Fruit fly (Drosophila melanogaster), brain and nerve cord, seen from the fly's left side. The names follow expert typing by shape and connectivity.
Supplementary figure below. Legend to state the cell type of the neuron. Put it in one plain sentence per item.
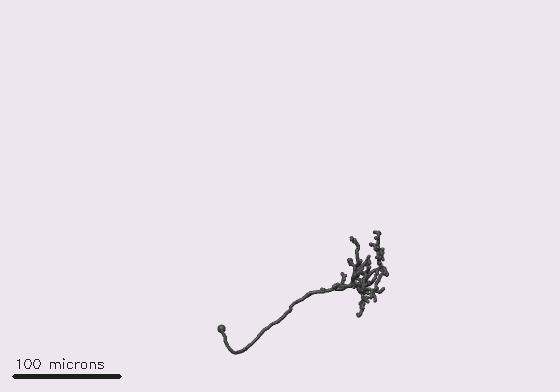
The cell type is PS329.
